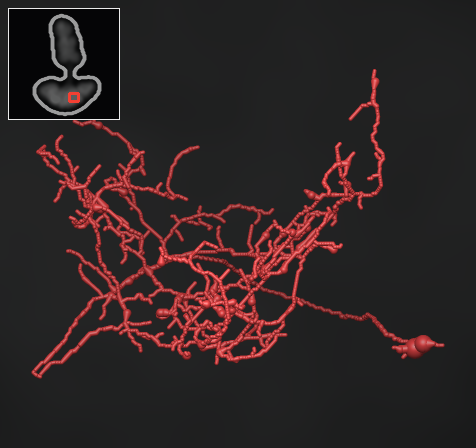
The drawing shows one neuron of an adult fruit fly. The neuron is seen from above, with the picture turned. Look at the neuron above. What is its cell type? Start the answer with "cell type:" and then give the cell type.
cell type: GNG414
